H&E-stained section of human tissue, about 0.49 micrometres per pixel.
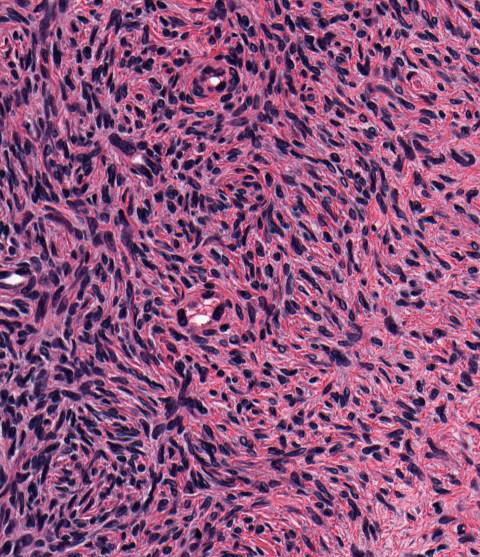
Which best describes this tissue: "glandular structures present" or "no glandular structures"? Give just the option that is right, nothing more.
No glandular structures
